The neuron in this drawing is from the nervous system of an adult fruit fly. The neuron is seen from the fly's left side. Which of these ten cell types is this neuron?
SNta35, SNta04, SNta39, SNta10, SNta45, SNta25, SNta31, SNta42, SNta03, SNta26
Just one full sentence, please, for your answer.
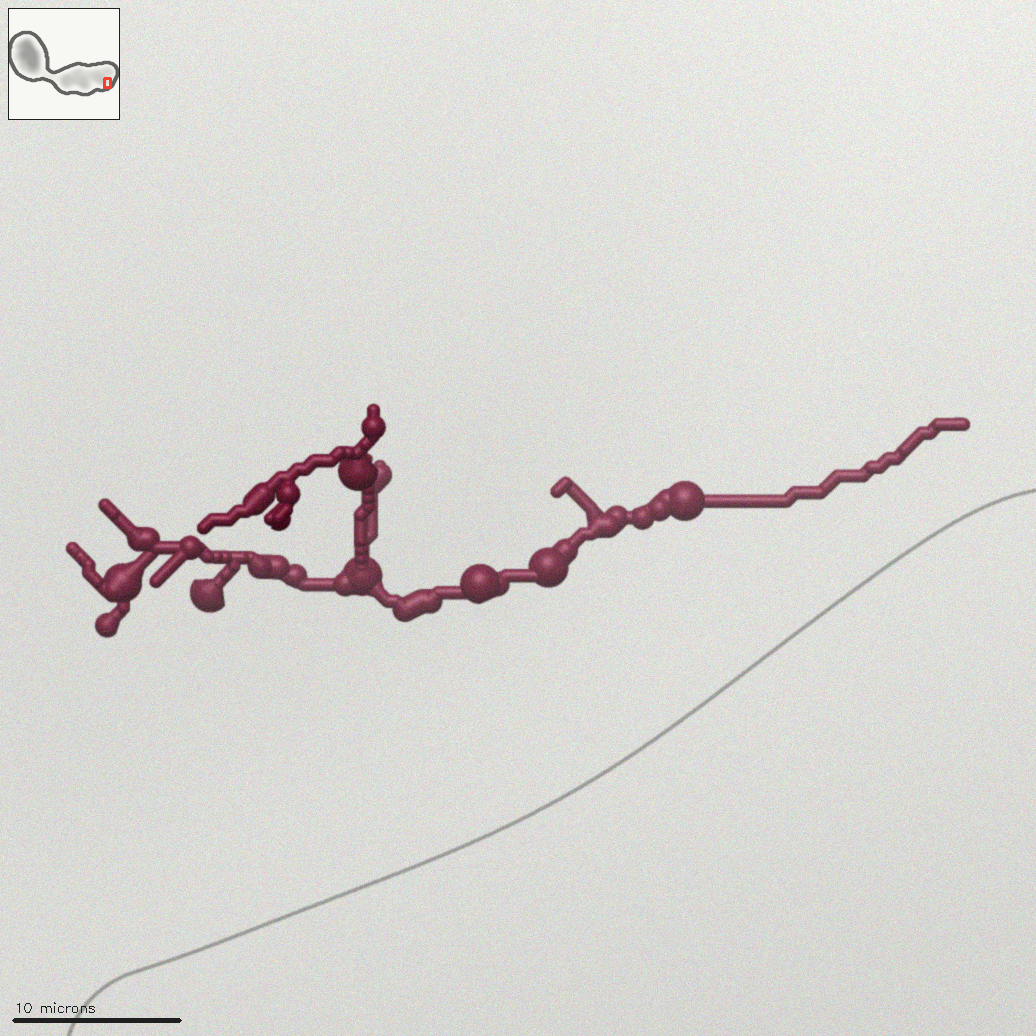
In terms of cell type, the neuron is SNta26.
